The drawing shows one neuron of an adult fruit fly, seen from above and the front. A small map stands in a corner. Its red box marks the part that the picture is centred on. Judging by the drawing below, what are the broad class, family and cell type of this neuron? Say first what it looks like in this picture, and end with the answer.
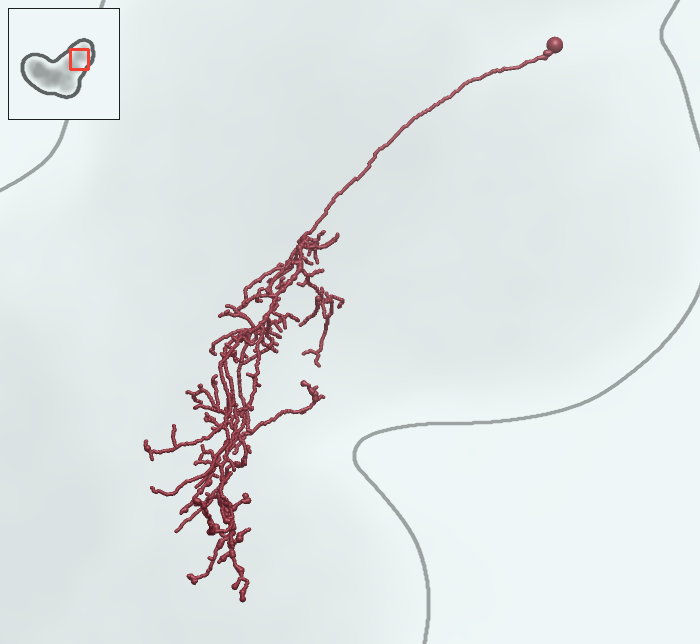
The cell body is at the upper right of the picture. The picture shows dozens of branch ends. It is a nerve-cord intrinsic neuron. The family is hemilineage 03B. Its cell type is IN03B063.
